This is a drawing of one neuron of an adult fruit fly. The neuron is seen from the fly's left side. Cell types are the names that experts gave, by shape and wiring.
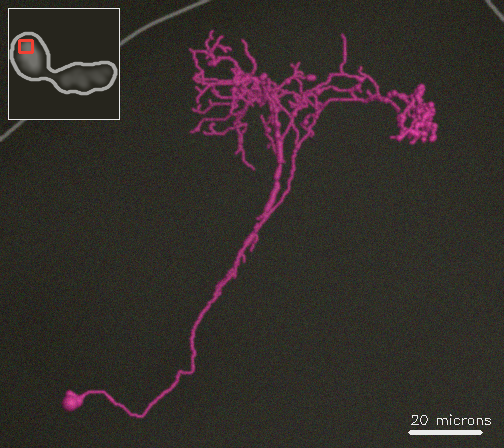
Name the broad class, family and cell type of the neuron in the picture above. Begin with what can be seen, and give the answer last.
The cell body can be seen at the lower left of the picture. By the scale bar it is about 110 microns tall in this view. Dozens of branch ends can be seen. This is a central-brain intrinsic neuron. The family is hemilineage AOTUv4_ventral. Its cell type is SMP170.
